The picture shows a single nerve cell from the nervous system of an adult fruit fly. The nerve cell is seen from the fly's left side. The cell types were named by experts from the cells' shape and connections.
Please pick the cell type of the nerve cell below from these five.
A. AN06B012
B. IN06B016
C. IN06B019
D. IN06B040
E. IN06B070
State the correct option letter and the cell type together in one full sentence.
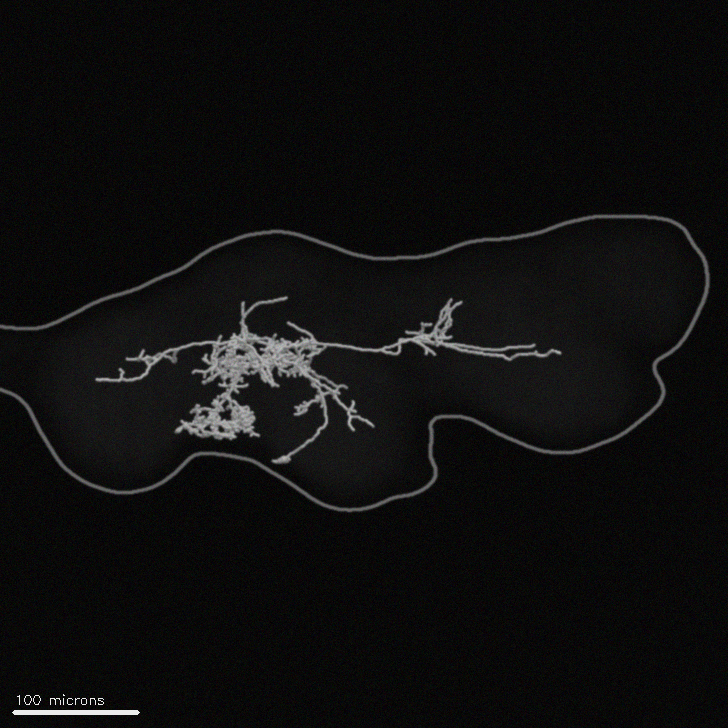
Cell type IN06B016 is what the nerve cell is, as option B states.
